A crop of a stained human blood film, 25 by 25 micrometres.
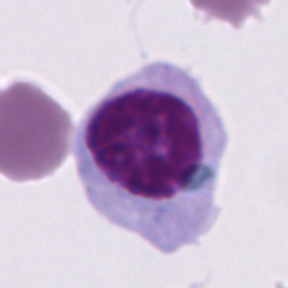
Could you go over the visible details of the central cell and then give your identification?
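Looking first at the nucleus, it is round in outline, about 10 micrometres across, and sits toward the upper left, leaving the widest band of cytoplasm below. Its chromatin is dark purple and coarsely clumped, with paler patches in between. A dark grey-green smudge lies on its lower right edge. The cytoplasm is pale lilac-blue; the whole cell is about 17 by 14 micrometres, with the nucleus filling about 50% of its area. This is a hairy cell.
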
